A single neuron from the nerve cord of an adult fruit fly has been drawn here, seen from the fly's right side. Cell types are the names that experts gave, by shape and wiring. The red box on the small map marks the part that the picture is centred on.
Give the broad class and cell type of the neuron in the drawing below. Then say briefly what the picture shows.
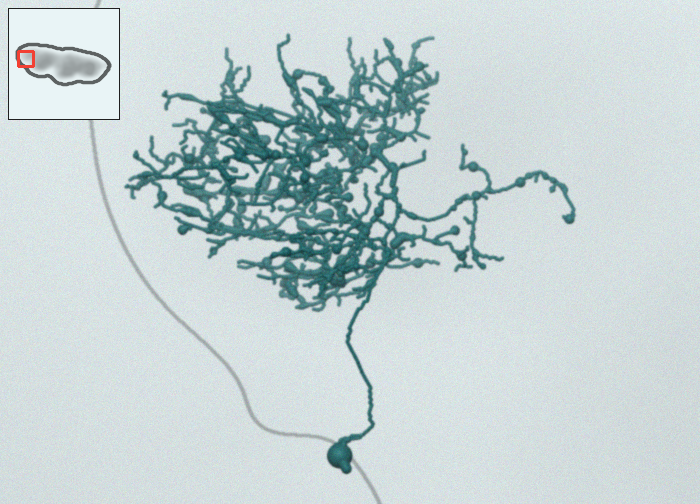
It is a nerve-cord intrinsic neuron. The cell type is INXXX385. The picture shows more than a hundred branch ends. As drawn here it is about as wide as it is tall.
